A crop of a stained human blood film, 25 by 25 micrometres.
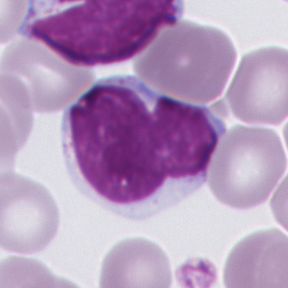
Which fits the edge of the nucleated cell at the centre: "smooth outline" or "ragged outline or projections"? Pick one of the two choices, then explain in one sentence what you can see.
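Smooth outline. The cell outline is smooth, without distinct surface projections.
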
